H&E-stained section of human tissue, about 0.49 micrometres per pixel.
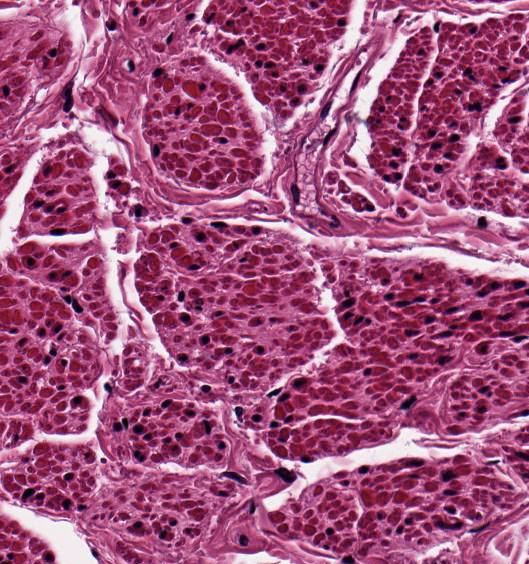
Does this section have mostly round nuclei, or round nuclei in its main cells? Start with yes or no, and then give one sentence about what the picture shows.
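Yes. The muscle nuclei are small, round and dark, and they appear in only a minority of the cell profiles.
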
